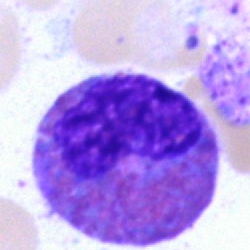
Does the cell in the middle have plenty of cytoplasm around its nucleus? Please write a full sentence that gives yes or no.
Yes, the cell has plenty of cytoplasm around its nucleus.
